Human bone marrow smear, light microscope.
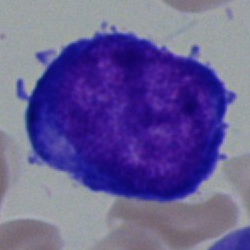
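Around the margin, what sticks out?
Small short projections, in several places.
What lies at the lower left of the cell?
A paler blue area of cytoplasm.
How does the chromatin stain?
Dark purple, with scattered paler pinkish-purple patches.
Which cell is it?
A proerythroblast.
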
